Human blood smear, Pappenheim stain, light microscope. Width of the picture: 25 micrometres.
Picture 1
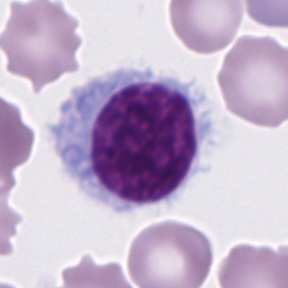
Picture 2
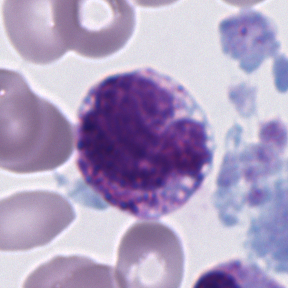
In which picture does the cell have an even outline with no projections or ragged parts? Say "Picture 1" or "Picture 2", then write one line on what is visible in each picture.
Picture 2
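What picture 1 shows: The cell border is ragged with many fine hair-like projections around its edge.
What picture 2 shows: The cell outline is round and smooth.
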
